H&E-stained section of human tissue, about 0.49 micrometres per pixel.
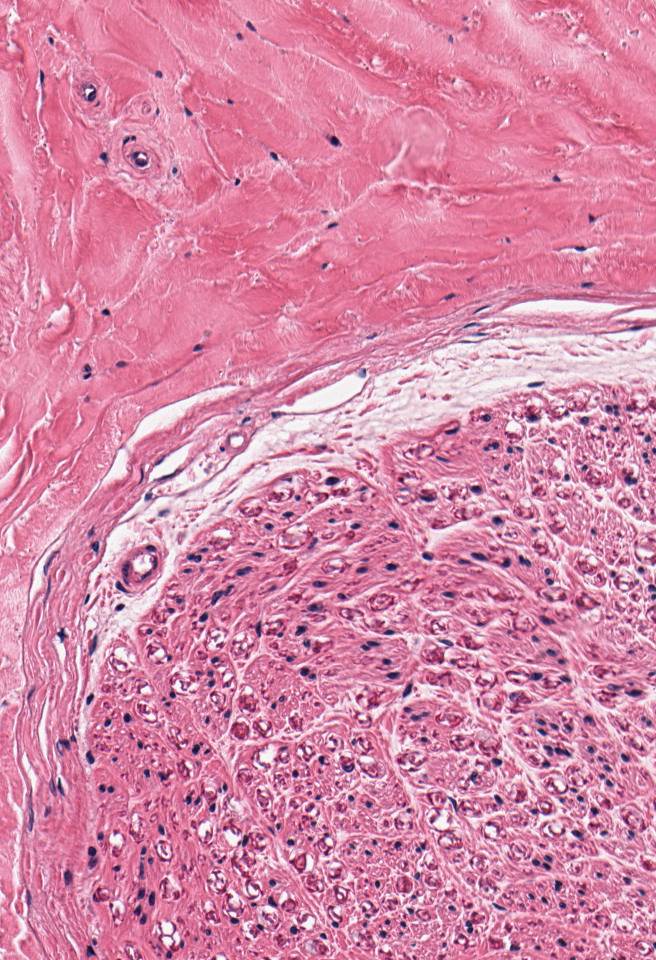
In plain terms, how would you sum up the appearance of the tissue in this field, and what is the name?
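Lower right: rounded bundle of fine fibres, cut across as many small round profiles. Many profiles: central pink dot in a clear halo. Small dark oval nuclei scattered between profiles throughout bundle. Upper field: dense pink fibrous tissue. Tibial nerve.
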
